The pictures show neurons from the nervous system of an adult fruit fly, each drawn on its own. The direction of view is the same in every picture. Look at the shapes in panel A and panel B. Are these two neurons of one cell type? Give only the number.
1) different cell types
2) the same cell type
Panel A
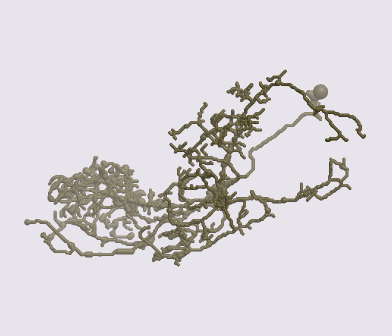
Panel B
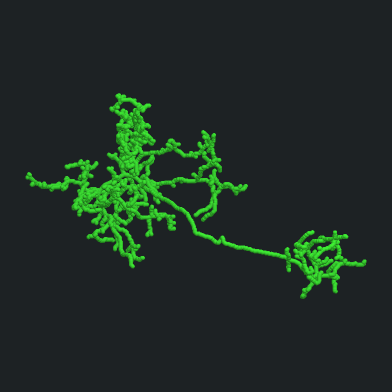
1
